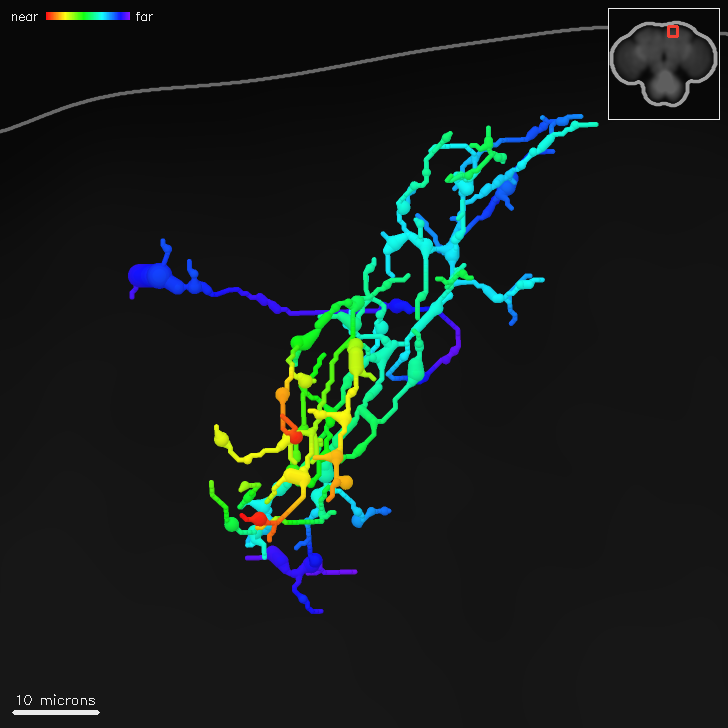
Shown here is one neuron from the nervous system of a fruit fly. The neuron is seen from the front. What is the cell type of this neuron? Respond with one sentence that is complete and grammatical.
Within the cell type CB2814 sits this neuron.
